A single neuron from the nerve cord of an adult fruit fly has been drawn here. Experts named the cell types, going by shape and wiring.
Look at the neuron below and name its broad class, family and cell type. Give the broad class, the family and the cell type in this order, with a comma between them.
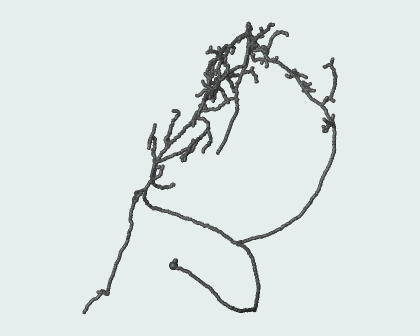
nerve-cord intrinsic neuron, hemilineage 19B, IN19B064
